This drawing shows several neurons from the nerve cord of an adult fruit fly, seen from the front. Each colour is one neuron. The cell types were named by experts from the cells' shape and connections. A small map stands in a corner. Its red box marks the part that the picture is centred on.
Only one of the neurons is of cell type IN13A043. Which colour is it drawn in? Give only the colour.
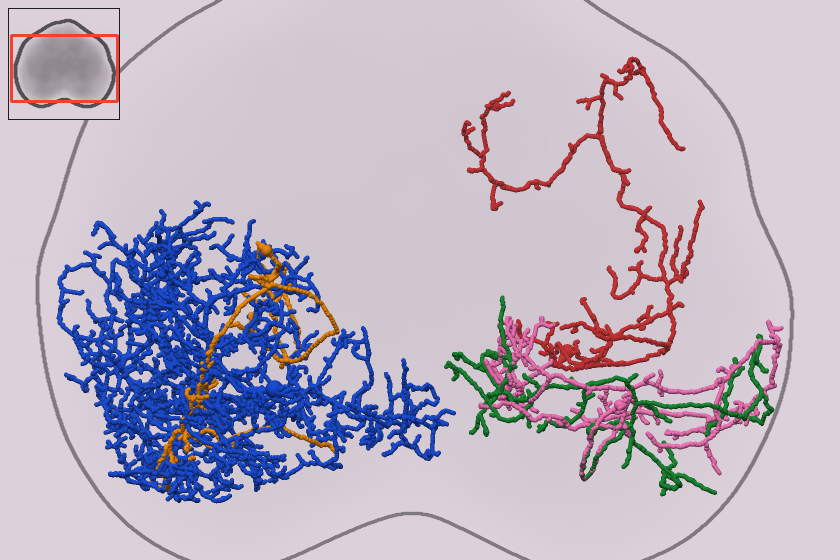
pink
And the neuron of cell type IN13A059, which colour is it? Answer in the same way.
red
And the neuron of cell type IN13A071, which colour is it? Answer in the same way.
green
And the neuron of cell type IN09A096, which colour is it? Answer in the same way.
orange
